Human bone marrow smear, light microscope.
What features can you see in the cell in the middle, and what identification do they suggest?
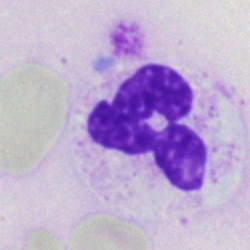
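Chromatin: dark purple, coarsely clumped. Nucleoli: none visible. Outline: roughly round. Cell: segmented neutrophil.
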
